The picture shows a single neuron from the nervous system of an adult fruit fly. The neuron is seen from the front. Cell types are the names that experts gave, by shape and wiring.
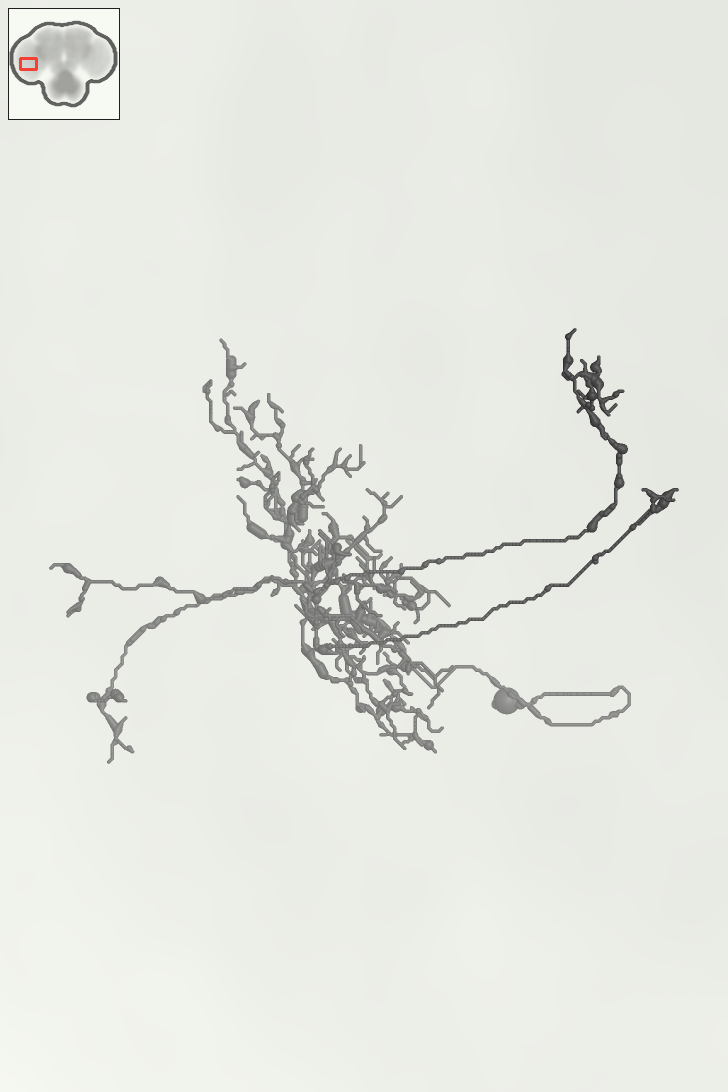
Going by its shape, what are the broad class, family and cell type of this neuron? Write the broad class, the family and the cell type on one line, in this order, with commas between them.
optic-lobe intrinsic neuron, Tlp, Tlp13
